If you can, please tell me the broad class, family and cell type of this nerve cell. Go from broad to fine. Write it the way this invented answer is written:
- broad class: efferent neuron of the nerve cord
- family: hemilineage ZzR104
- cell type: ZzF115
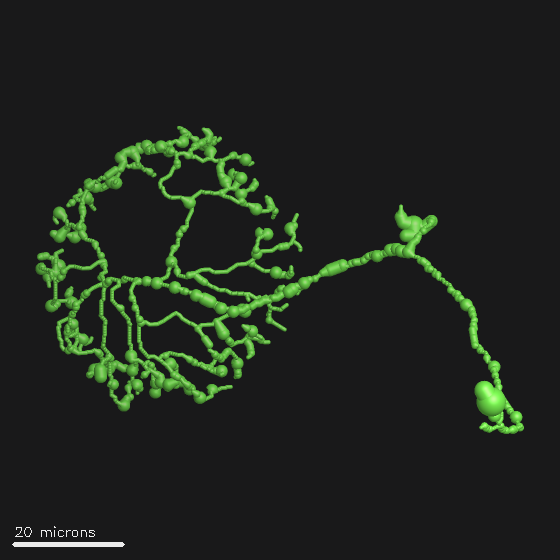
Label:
- broad class: central-brain intrinsic neuron
- family: hemilineage EBa1
- cell type: ER2_c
